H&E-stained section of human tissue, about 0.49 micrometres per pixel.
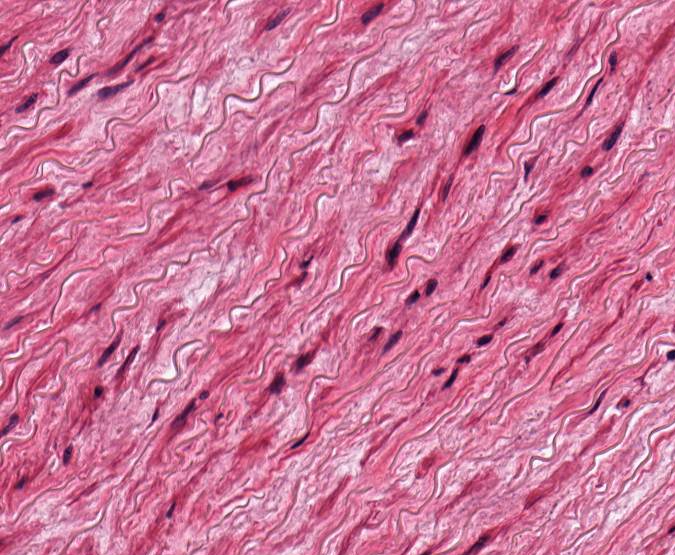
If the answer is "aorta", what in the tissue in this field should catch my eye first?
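This is aorta, and the parallel bands filling the whole field, running diagonally from lower left to upper right, go with its wall.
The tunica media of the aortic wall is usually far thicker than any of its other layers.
Thin, pale, glassy wavy lines run between the pink fibres everywhere, and the nuclei lie singly and fairly evenly, without forming clusters. No fat cells and no open lumen appear in this field.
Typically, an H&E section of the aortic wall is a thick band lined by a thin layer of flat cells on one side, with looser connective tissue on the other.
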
